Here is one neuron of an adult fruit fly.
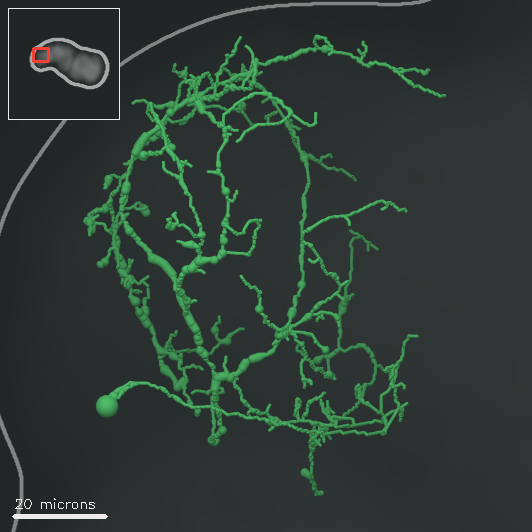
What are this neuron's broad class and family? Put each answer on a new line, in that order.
nerve-cord intrinsic neuron
hemilineage 03A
